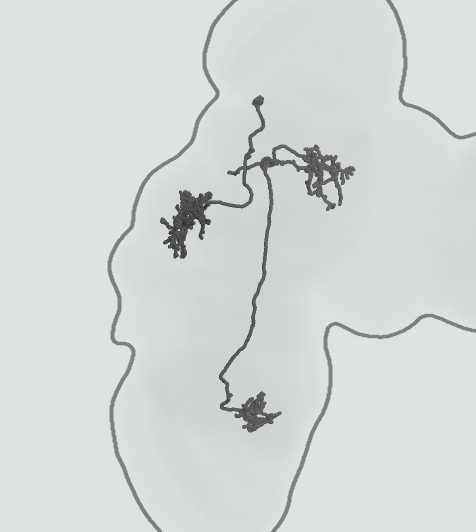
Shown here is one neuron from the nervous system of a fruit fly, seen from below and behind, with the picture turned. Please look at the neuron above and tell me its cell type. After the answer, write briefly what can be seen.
It is of cell type SLP455. This is a central-brain intrinsic neuron. In this view it is taller than it is wide.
